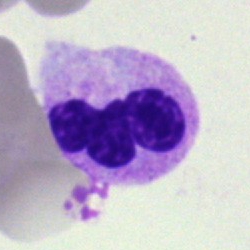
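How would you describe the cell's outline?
Roughly round, with a broad bulge at the upper left.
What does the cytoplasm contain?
Fine, dusty pinkish-purple granules, in an abundant pale lilac rim widest above the nucleus.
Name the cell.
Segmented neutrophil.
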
